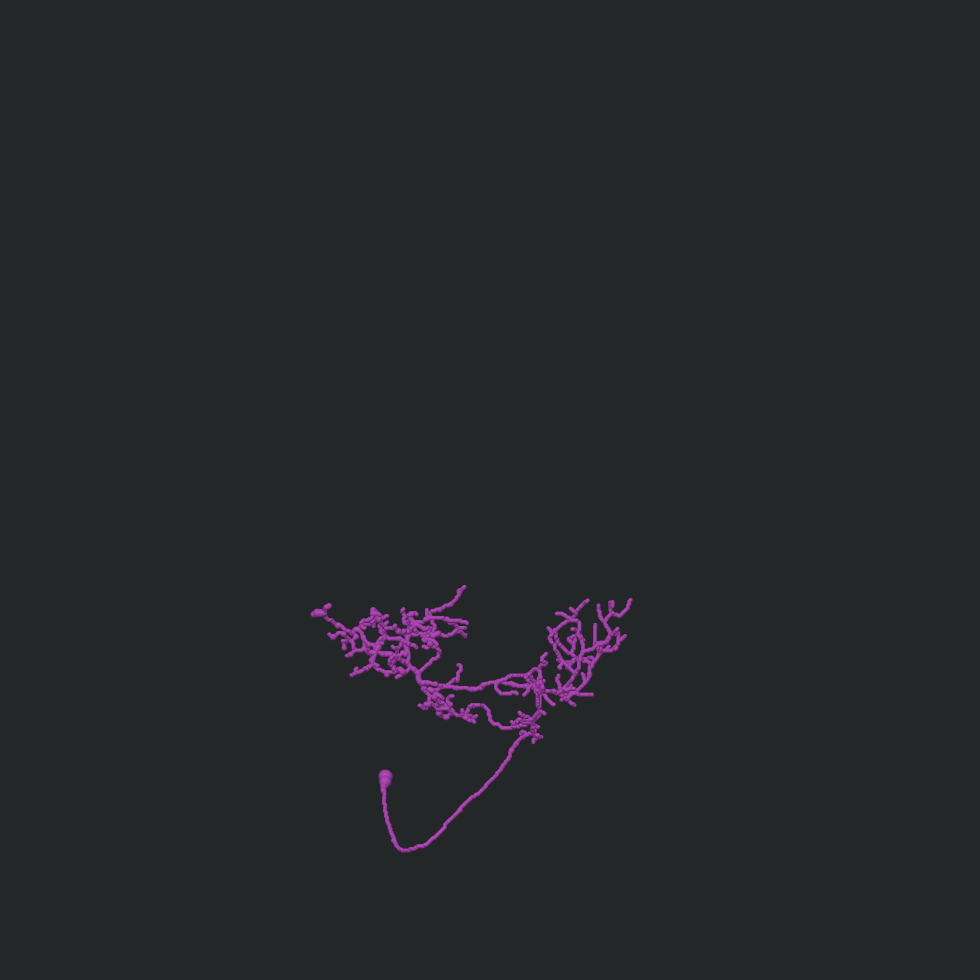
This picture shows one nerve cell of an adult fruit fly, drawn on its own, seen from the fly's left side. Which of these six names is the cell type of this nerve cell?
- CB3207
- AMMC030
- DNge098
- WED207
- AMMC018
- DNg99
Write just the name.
WED207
